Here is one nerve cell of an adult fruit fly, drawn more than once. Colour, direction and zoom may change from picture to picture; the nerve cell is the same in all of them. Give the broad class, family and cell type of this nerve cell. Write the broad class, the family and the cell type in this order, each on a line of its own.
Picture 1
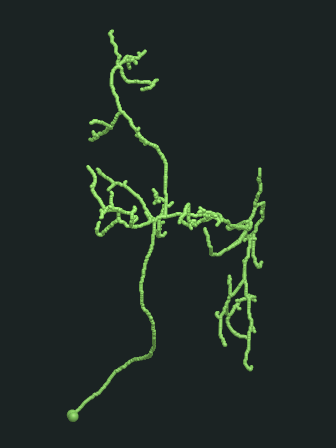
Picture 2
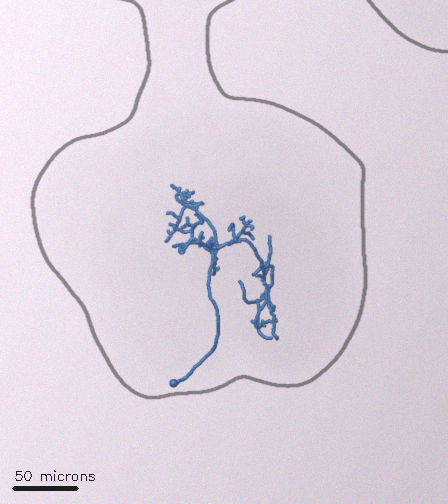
nerve-cord intrinsic neuron
hemilineage 12B
IN12B063_a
